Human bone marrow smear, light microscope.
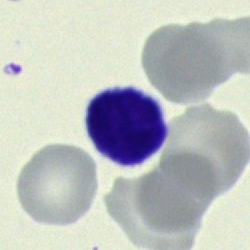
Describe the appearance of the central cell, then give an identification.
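Roughly round, this one, with an edge that's a little uneven. Its chromatin is dense and stains deep purple all the way through. You won't find any nucleoli in the nucleus, and there are no vacuoles anywhere in the cell. It's a lymphocyte.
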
